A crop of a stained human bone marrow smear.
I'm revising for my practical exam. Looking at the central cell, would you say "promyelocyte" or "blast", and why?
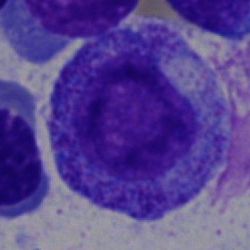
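Promyelocyte. Cytoplasm crowded with many purple granules, in a wide rim around the whole nucleus.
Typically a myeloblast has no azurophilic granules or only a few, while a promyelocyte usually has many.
Nucleus deep purple, a few paler spots near its centre. Paler, less granular cytoplasm to the upper right of the nucleus.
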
